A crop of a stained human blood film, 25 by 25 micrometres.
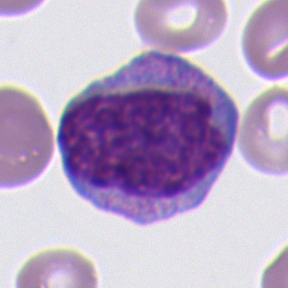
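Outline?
Angular: several straight-edged facets, not a smooth curve.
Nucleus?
About 15 by 10 micrometres; chromatin dense and clumped, small pale gaps between darker strands; no distinct nucleolus visible.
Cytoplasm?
Fine pinkish-purple granules scattered throughout.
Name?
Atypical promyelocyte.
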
